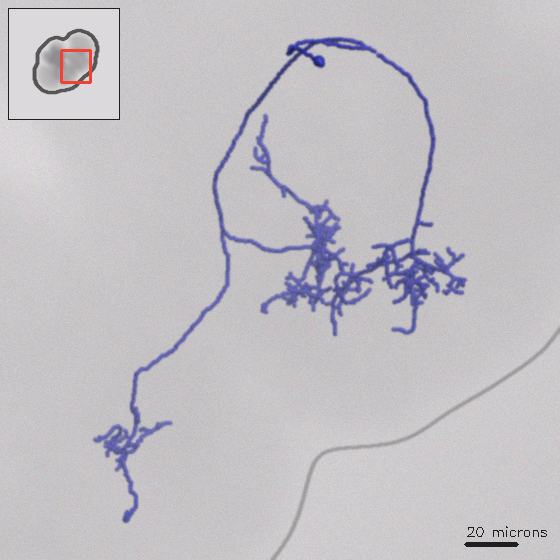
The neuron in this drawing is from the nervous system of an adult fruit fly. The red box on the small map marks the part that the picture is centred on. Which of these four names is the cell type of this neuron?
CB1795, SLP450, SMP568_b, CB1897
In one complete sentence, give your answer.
In the scheme of cell types, this neuron is SMP568_b.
